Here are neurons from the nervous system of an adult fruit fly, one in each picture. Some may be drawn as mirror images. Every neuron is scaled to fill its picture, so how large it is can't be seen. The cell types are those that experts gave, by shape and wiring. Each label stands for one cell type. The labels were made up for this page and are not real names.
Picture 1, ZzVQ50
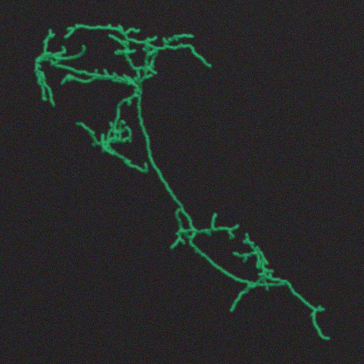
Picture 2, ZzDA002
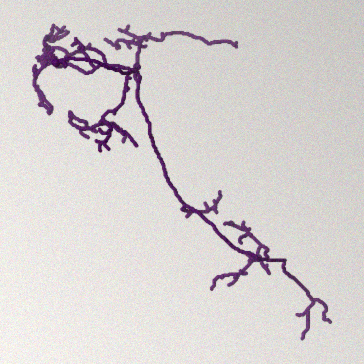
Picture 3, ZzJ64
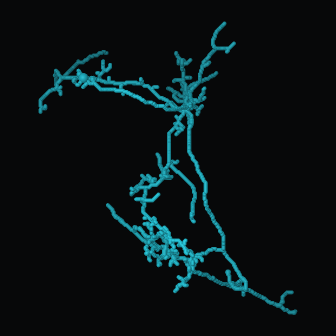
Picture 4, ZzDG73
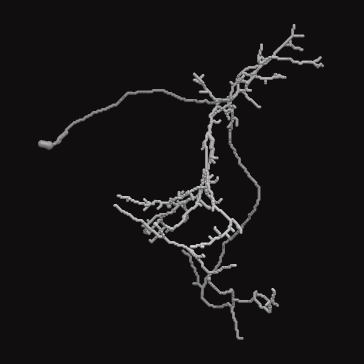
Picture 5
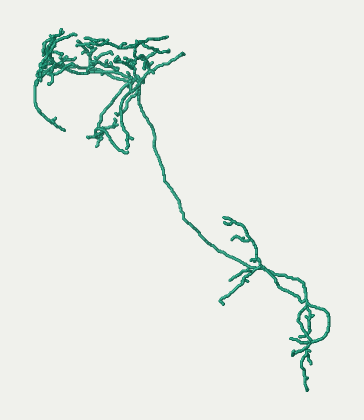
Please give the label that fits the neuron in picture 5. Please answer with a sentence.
It belongs to ZzDA002.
